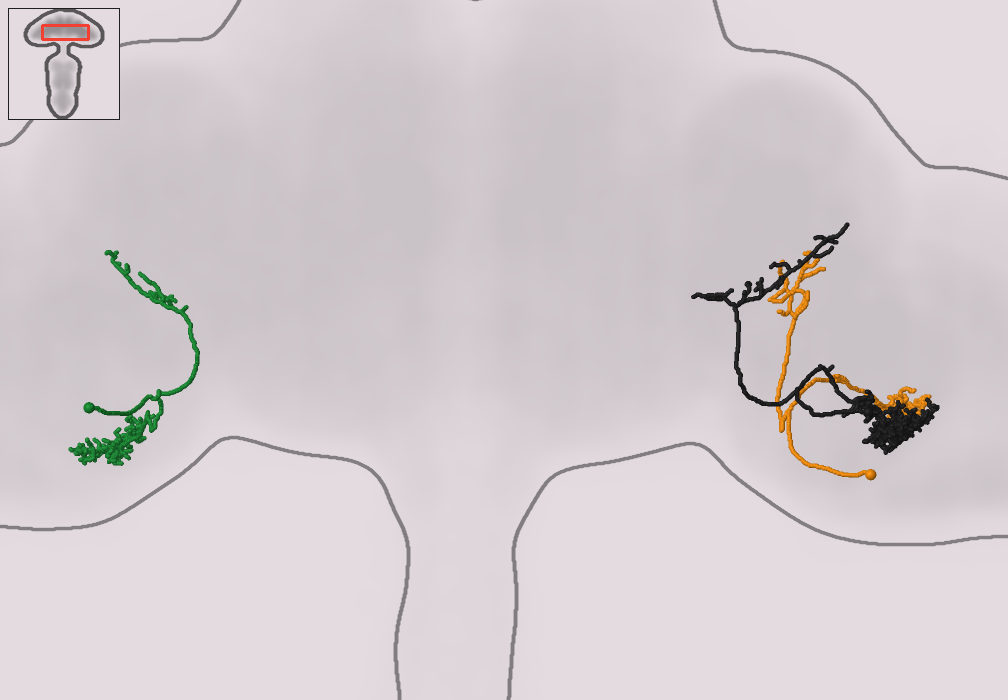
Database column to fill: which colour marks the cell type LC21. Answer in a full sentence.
The colour is green.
